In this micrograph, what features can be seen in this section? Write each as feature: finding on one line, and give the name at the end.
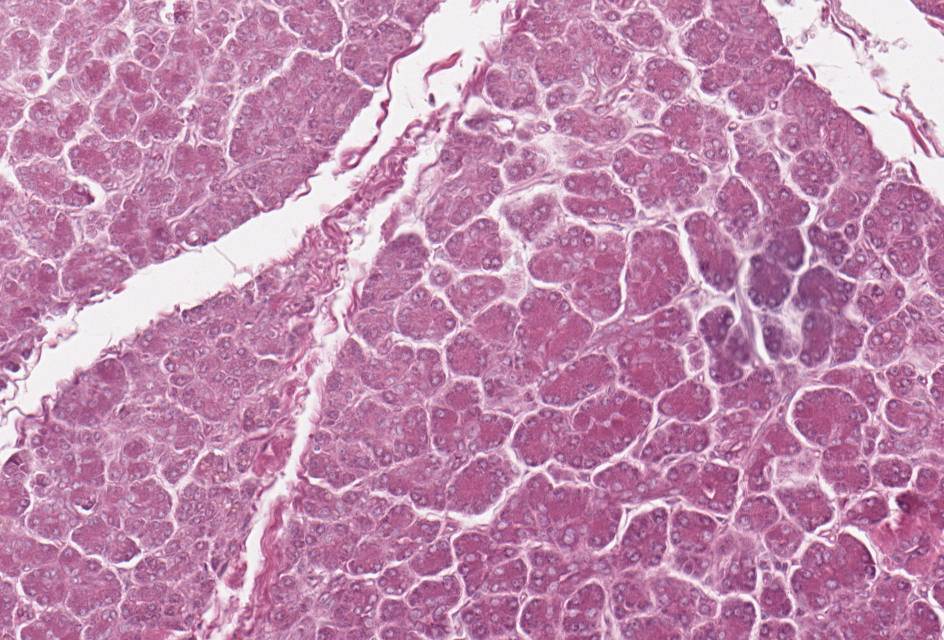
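Field: closely packed small rounded acini, grouped into lobules, filling all of it
Strands: thin, wavy, pale pink fibrous tissue, running diagonally from top centre toward lower left, dividing the lobules
Cytoplasm: in the acinar cells, abundant, pink-red, finely granular
Nuclei: round, and yes, small nucleoli visible
Name: so, pancreas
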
